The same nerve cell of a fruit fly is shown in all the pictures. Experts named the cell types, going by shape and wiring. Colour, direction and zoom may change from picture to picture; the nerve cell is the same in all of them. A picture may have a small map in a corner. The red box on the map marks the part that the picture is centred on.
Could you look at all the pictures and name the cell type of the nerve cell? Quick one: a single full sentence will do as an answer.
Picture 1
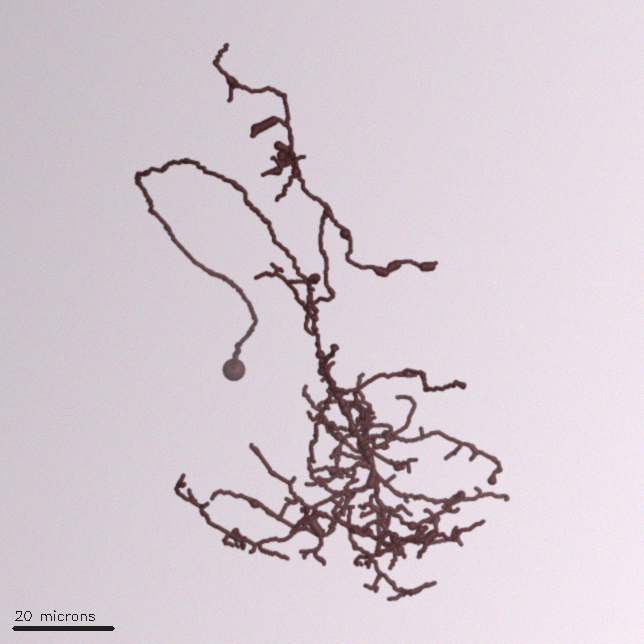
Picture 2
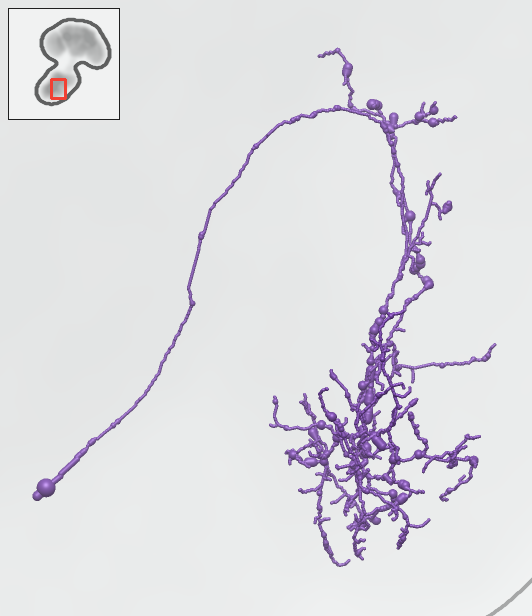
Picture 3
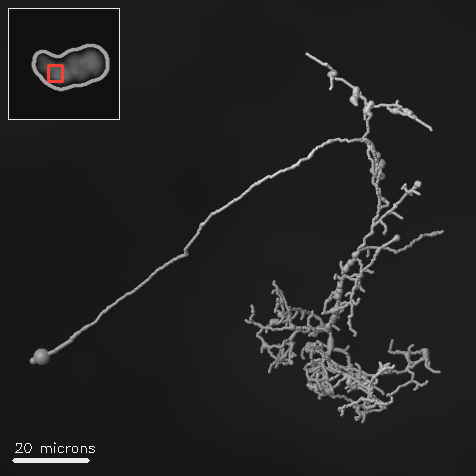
The cell type for the nerve cell is IN12B073.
